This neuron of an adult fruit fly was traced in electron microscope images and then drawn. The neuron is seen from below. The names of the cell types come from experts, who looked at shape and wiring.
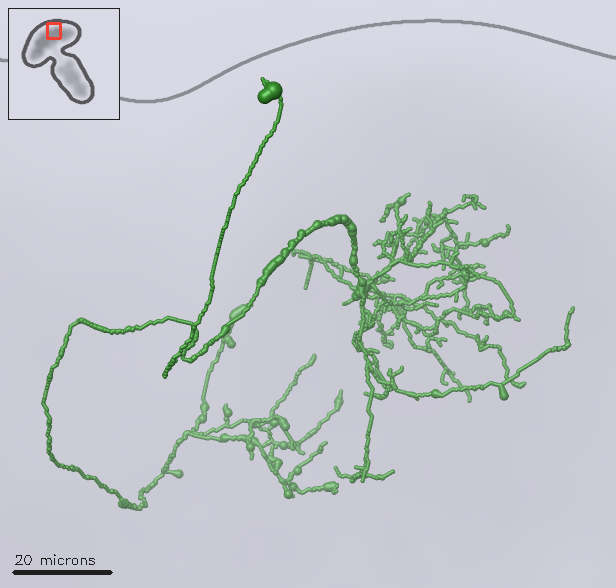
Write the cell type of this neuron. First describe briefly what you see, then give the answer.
It lies in the brain. From left to right in the picture it spans about 110 microns. The picture shows dozens of branch ends. Its broad class is central-brain intrinsic neuron. It is of cell type SLP240_a.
